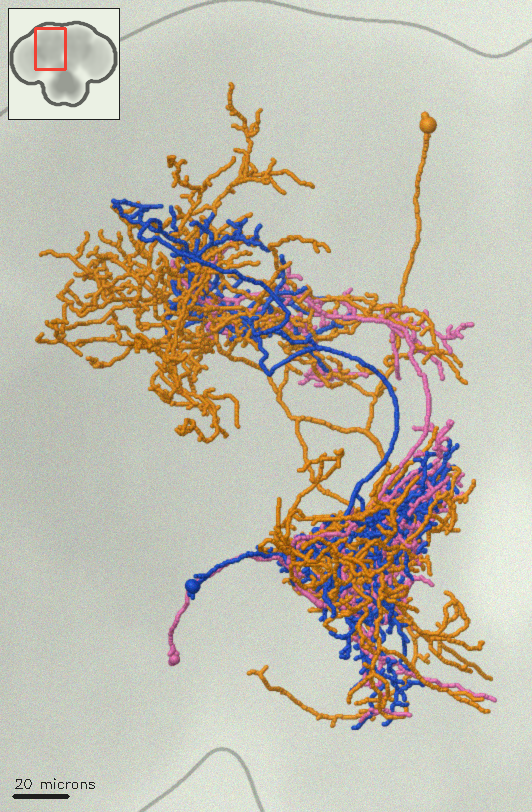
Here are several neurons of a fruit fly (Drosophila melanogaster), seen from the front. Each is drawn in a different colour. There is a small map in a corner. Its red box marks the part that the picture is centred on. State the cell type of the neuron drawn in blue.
VES003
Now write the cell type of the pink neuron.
VES017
